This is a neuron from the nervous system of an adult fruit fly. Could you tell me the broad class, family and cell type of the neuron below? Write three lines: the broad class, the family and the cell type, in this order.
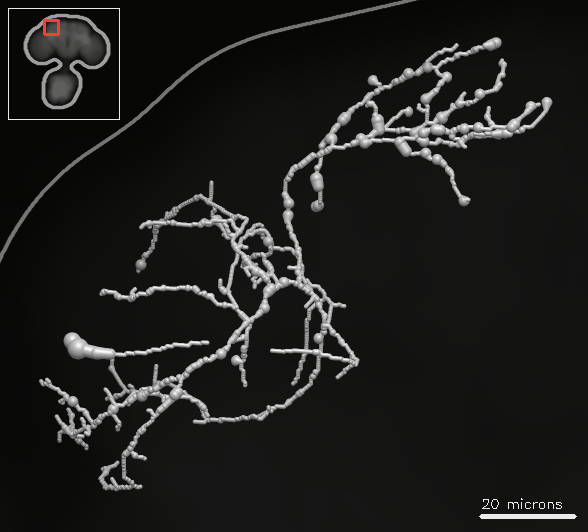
central-brain intrinsic neuron
hemilineage LHp2
CB1201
